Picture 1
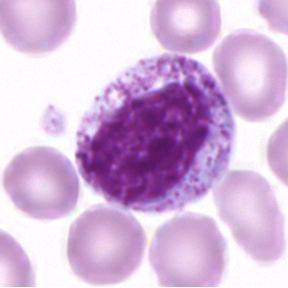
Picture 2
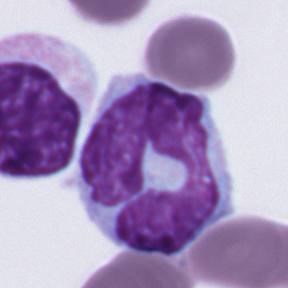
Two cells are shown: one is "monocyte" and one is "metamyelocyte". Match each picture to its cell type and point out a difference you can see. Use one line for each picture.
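Picture 1 is a metamyelocyte. The cytoplasm is sprinkled with many small reddish-purple granules.
Picture 2 is a monocyte. No distinct granules are visible in the cytoplasm.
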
